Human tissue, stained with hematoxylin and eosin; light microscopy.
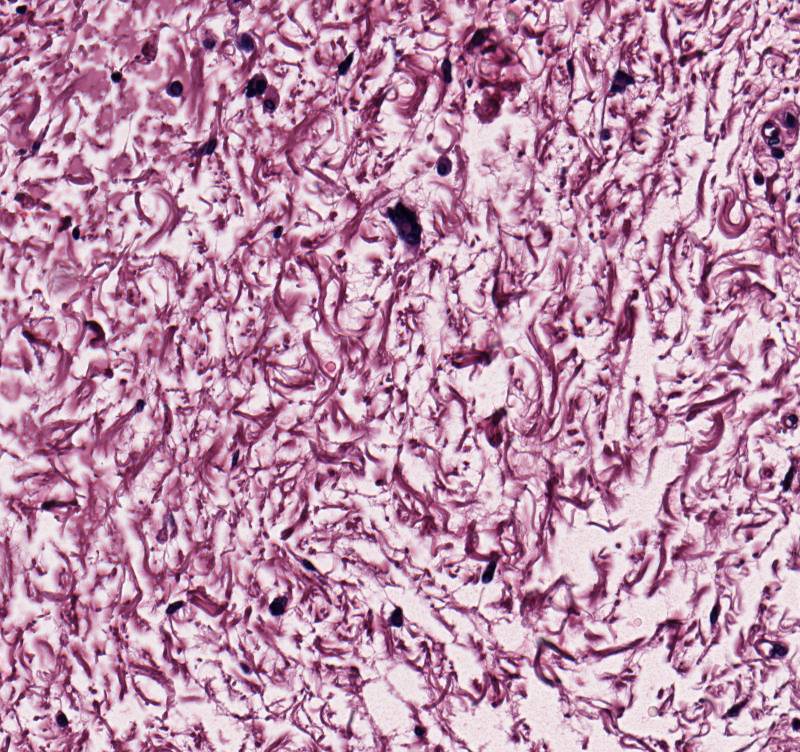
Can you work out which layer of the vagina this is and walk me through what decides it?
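The tissue filling this field is loose connective tissue. Its fibres are loosely and haphazardly arranged, with no organized units, and the thin, wavy pink fibres run in many different directions.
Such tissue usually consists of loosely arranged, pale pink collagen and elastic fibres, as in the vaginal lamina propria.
Pale, nearly clear spaces with fine wisps lie between the fibres throughout.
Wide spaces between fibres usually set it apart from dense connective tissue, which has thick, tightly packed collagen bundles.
Nuclei are sparse, small and dark, scattered singly.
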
